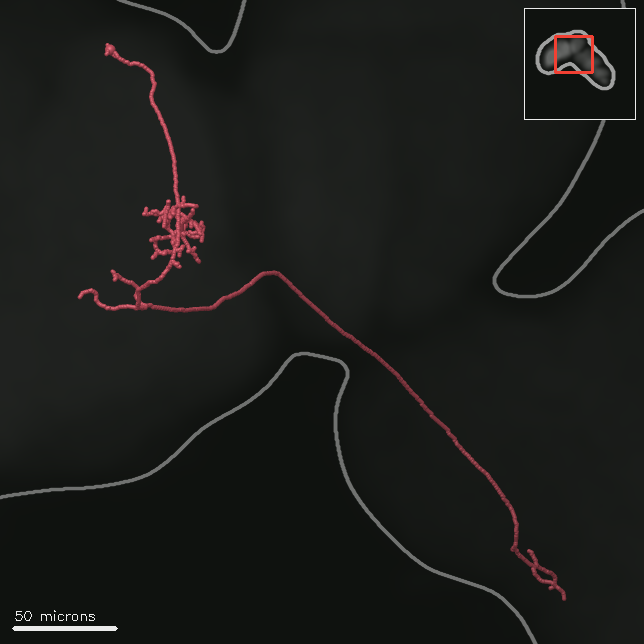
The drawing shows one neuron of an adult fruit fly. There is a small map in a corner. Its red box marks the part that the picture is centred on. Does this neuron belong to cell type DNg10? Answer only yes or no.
yes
